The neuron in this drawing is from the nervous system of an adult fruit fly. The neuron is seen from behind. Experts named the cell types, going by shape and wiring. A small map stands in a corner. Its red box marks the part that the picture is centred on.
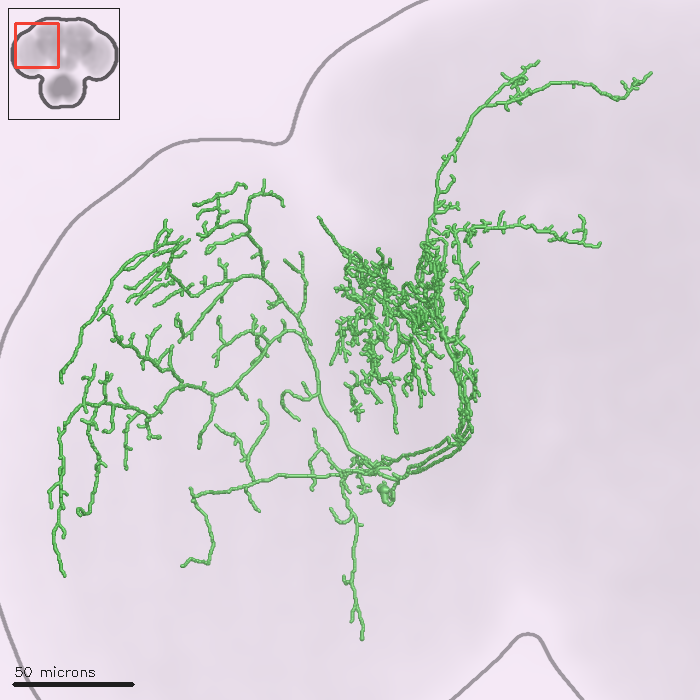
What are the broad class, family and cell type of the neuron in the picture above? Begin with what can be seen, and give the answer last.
From left to right in the picture it spans about 250 microns. More than a hundred branch ends can be seen. Its broad class is visual centrifugal neuron. The family is MeVC. Its cell type is MeVC20.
